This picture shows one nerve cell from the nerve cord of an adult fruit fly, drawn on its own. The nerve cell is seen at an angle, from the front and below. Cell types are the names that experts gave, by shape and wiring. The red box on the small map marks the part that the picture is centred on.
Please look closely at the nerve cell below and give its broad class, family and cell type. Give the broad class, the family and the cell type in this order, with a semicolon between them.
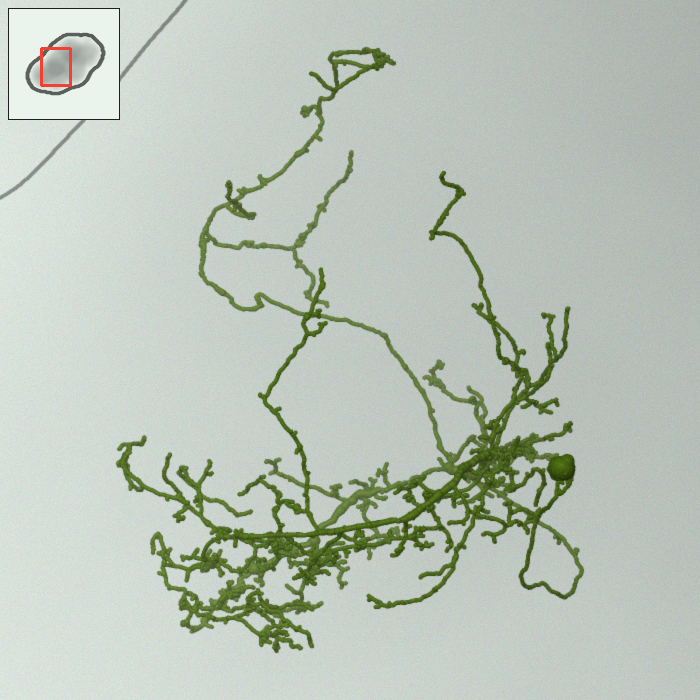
nerve-cord intrinsic neuron; hemilineage 04B; IN04B084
